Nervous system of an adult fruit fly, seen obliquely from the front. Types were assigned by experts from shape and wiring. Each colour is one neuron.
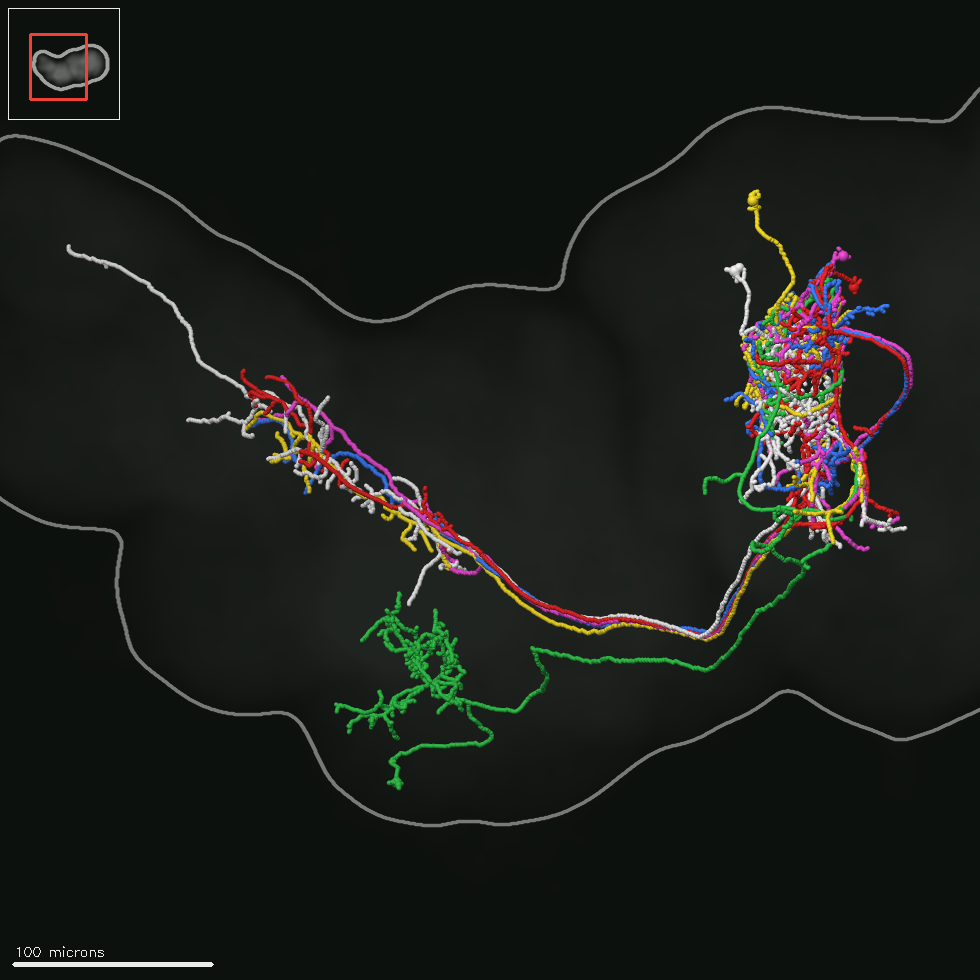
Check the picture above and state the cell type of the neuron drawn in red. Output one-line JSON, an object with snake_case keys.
{"cell_type": "DNp16_b"}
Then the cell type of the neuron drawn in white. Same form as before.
{"cell_type": "DNp21"}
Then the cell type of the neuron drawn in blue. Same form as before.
{"cell_type": "DNpe012_a"}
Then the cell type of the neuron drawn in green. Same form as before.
{"cell_type": "AN04B023"}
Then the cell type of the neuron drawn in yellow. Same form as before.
{"cell_type": "DNpe014"}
